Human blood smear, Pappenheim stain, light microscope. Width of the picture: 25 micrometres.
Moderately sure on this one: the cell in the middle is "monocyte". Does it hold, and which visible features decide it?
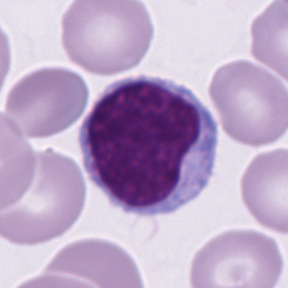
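The cell is about 12 micrometres across, with a slightly ragged edge; red cells lie close to it but do not overlap it. Its nucleus, about 10 micrometres across, fills about 70% of the cell's area, has a shallow notch on its lower right side and shows no nucleoli. The cytoplasm is pale blue and free of vacuoles.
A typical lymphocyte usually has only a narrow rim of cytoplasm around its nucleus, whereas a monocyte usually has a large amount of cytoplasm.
Little cytoplasm therefore remains here, which speaks for typical lymphocyte and against monocyte.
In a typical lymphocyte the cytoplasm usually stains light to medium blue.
The pale blue cytoplasm seen here agrees with that.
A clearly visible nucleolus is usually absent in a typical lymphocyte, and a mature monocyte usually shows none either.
The missing nucleoli therefore fit both names. This cell is a typical lymphocyte, not a monocyte.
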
